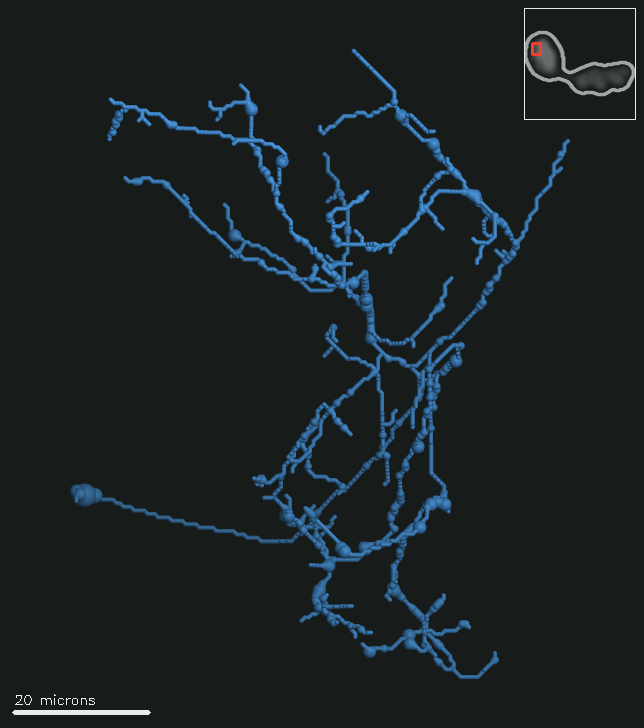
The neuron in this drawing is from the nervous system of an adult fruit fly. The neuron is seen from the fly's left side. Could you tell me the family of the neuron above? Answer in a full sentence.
The family is hemilineage EBa1.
